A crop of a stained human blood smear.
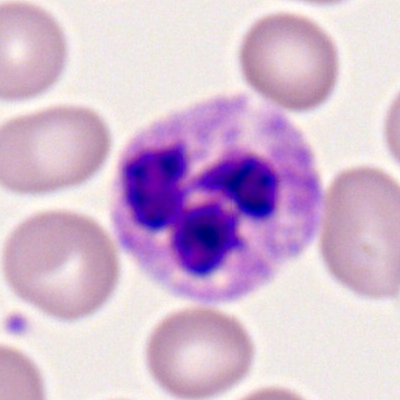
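Segmented neutrophil. I count three separate nuclear lobes, each with dense, dark purple chromatin. The cytoplasm looks pale lilac-pink to me, and fine, small lilac granules seem to fill it.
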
